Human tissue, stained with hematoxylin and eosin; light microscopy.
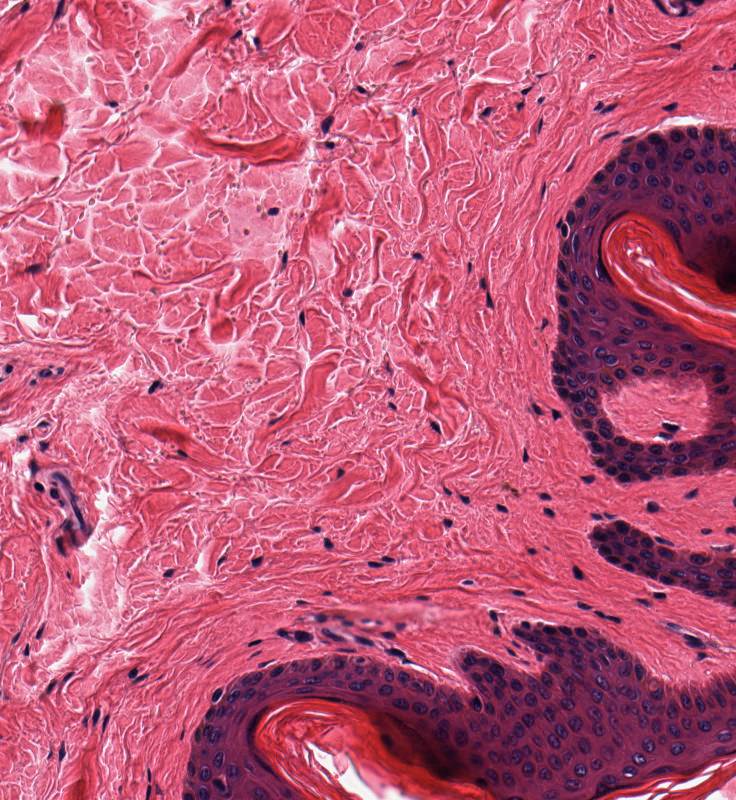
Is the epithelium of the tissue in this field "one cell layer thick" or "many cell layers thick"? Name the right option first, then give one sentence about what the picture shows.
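Many cell layers thick. The walls of both epithelial structures are stratified squamous epithelium with deeply haematoxylin-stained basal cells.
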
